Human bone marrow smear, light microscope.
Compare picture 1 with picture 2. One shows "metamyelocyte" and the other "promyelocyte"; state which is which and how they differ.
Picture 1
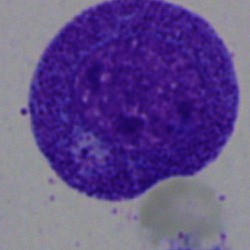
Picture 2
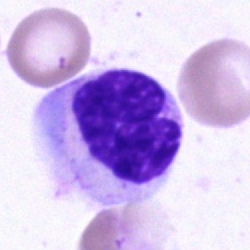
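Promyelocyte in picture 1; metamyelocyte in picture 2. Both roughly round, smooth-edged. Promyelocyte chromatin finely stippled, not coarsely clumped, with several small pale spots through the nucleus. Paler patch in its lower left part; pale grey, unstained rounded shape touching its lower right edge. Metamyelocyte chromatin dark purple and clumped, small pale gaps between clumps; no nucleoli.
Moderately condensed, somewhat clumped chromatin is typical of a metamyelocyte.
Metamyelocyte nucleus off-centre toward upper right; cytoplasm pale blue-grey, widest band on left and lower side.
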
